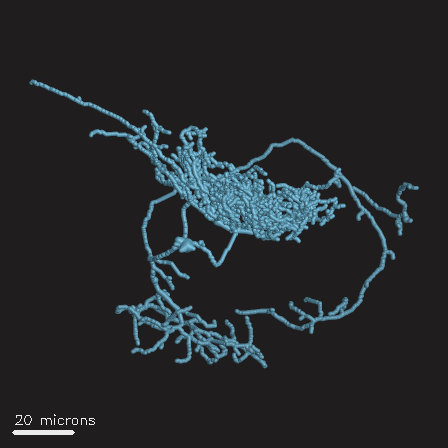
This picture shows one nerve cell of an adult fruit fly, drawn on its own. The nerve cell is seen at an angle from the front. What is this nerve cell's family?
hemilineage AOTUv3_dorsal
